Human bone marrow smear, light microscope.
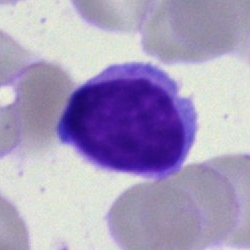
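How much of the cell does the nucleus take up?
Most of it, I'd say.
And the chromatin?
Dark purple, dense all through.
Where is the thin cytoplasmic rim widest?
At the upper right; it's blue-violet there.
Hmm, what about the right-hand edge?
Irregular, with small projections.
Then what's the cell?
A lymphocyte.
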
